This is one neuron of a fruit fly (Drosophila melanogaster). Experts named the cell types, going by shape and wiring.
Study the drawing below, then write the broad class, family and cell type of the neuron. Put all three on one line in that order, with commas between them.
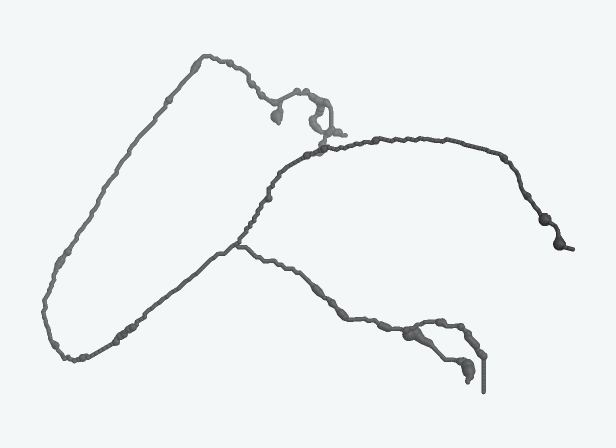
sensory neuron entering the brain, class olfactory, ORN_VM5d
